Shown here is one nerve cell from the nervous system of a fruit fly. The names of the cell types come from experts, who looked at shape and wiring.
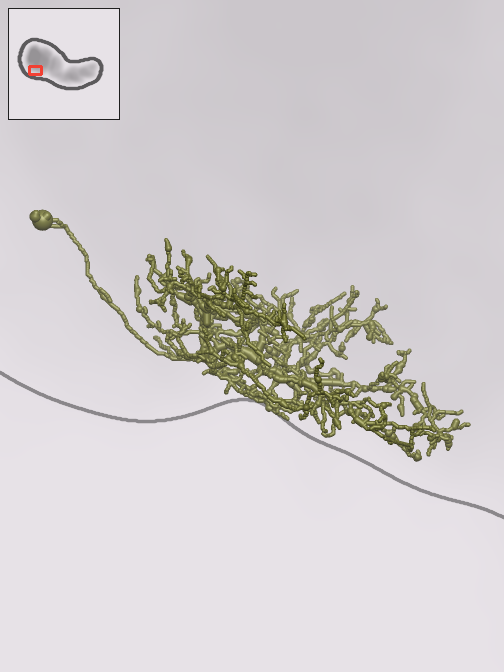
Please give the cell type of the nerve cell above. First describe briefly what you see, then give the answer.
In this view it is wider than it is tall. It is a central-brain intrinsic neuron. Its cell type is GNG462.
